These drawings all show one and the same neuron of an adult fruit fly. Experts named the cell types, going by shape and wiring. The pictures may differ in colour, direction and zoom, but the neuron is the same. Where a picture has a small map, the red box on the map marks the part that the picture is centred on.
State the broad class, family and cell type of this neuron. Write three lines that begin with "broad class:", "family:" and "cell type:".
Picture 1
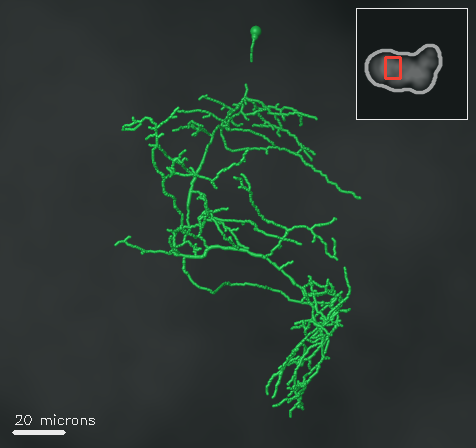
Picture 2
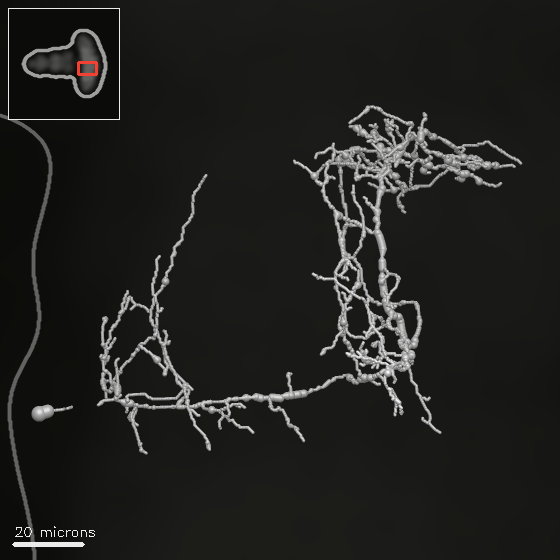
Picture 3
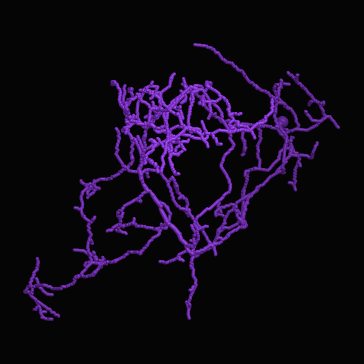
broad class: central-brain intrinsic neuron
family: hemilineage SMPpv2_ventral
cell type: VES204m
